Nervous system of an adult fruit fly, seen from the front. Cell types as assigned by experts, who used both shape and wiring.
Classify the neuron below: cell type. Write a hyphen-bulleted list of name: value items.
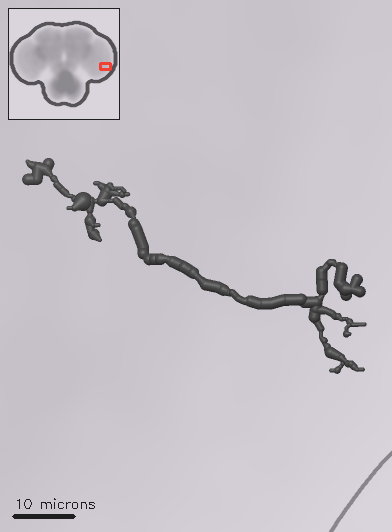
- cell type: L4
